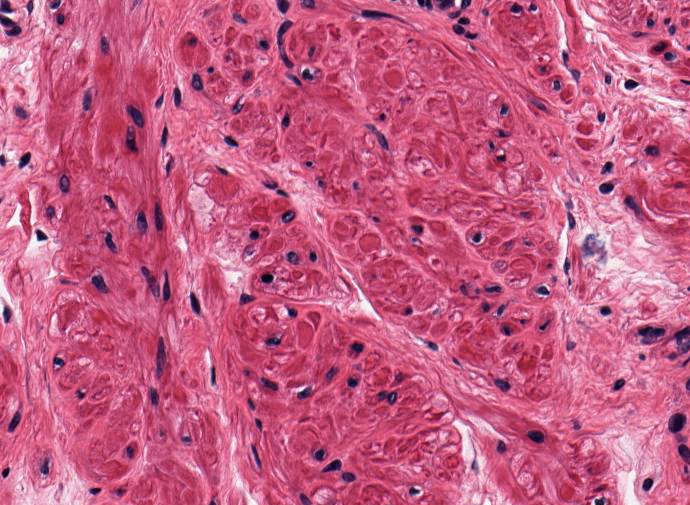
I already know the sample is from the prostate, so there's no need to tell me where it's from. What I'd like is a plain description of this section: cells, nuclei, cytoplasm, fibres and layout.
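Muscle cells mostly cut across in the centre and right, giving rounded profiles. Nuclei there small, dark, round and central in each profile. At left, a bundle cut lengthwise, elongated nuclei running roughly top to bottom. Cytoplasm stains deep pink.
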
